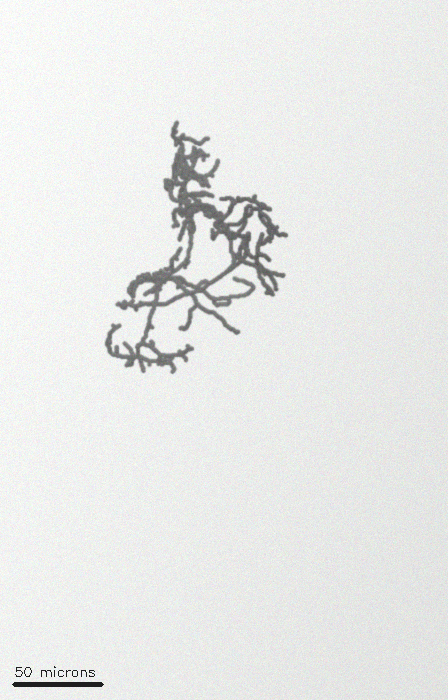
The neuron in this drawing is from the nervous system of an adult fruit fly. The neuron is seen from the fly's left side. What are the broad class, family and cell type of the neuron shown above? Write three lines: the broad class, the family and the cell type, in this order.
central-brain intrinsic neuron
hemilineage VLPd1
AVLP046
